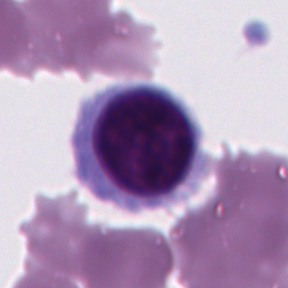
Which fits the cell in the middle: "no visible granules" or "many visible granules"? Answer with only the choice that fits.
No visible granules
